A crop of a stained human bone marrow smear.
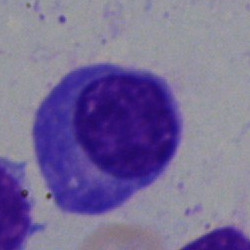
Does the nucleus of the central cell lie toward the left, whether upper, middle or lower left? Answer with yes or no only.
No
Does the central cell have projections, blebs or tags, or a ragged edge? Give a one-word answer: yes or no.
No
